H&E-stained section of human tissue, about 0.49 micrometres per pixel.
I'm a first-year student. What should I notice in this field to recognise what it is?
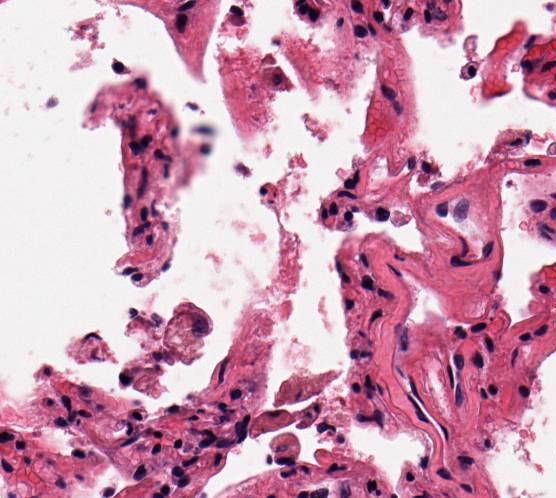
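Alveolus, mainly. Empty spaces hold loose pale pink flocculent material and small detached cell clusters, mainly in the centre and left.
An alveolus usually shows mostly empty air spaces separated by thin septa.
No glands or epithelial-lined tubules appear anywhere.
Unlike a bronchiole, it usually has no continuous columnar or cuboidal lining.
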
